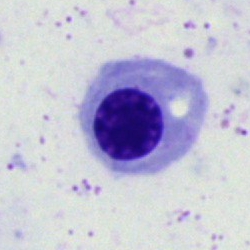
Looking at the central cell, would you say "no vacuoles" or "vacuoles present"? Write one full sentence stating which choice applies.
There is at least one clear vacuole in the cytoplasm of the cell.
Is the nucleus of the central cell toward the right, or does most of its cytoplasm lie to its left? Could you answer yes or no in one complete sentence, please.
No, the nucleus of this cell lies toward the left instead.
